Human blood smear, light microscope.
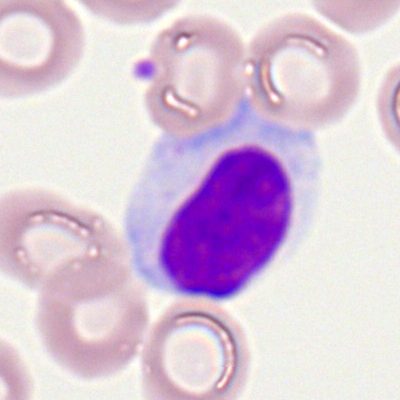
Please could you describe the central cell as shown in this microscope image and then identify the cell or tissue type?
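Notice how the nucleus sits off-centre, toward the lower right, with dense deep purple chromatin all the way through. The cytoplasm is pale blue, and most of it lies on the upper left side of the nucleus. It's a lymphocyte.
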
